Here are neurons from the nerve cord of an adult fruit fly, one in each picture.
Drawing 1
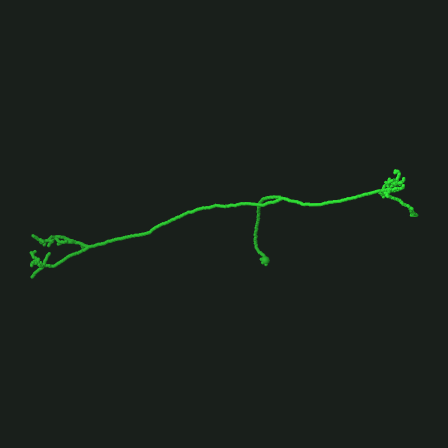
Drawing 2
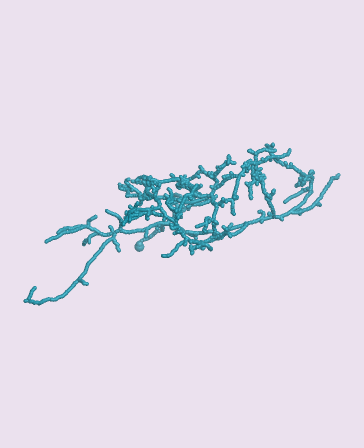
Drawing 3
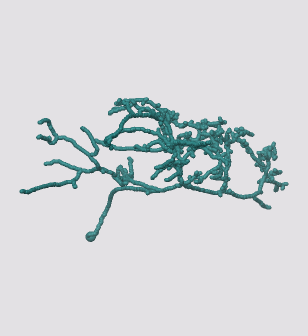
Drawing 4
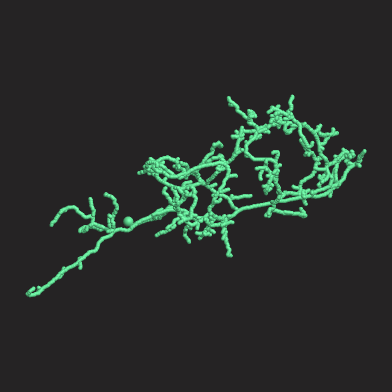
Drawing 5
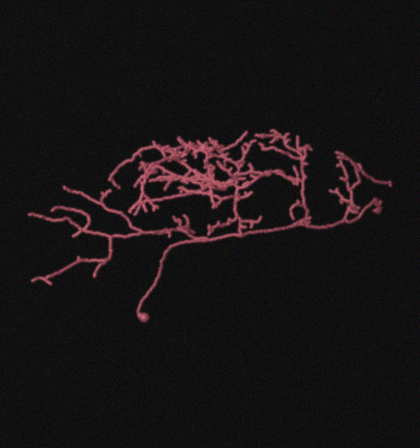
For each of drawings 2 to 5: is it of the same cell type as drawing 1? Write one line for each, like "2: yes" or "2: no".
2: no
3: no
4: no
5: no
